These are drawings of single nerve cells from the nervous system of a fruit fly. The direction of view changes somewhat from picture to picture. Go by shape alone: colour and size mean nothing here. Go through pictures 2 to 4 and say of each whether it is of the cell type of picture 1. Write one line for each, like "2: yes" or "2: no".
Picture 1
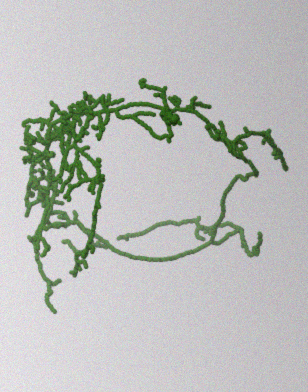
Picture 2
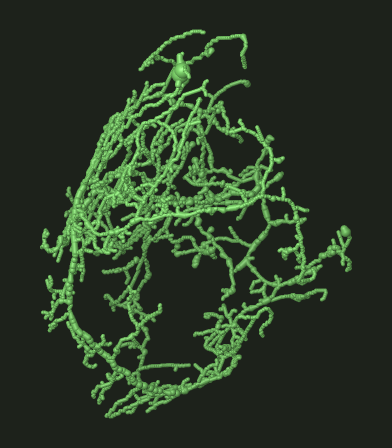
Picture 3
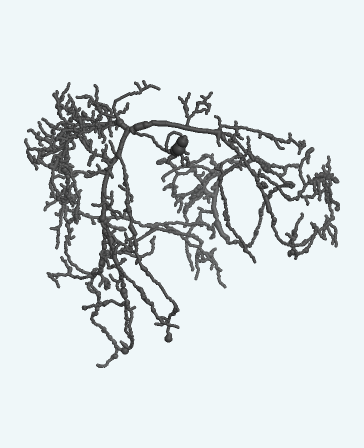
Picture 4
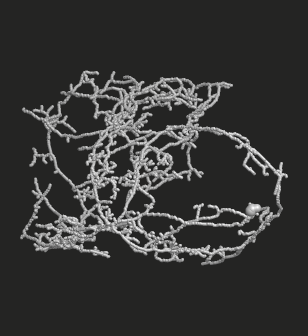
2: no
3: no
4: no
